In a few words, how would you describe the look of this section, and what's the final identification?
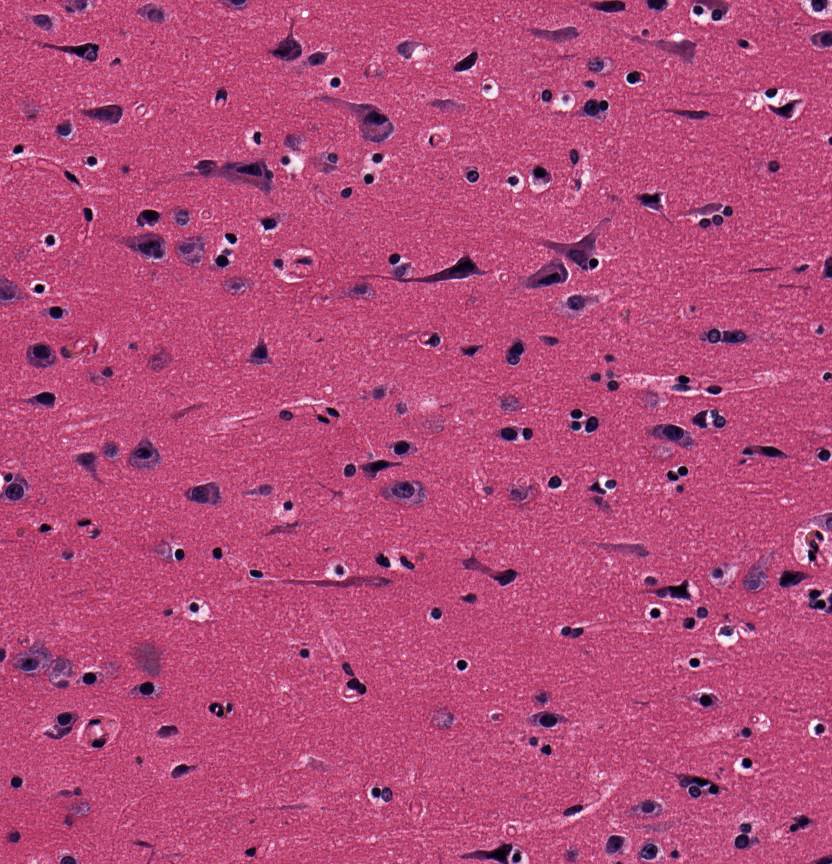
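I see single cells scattered across an even pink, finely granular background, without grouping into glands. Angular, triangular neurons with tapering processes are commoner in the upper half, and small round dark nuclei with scant cytoplasm lie fairly evenly between them. The tissue is cerebral cortex.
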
